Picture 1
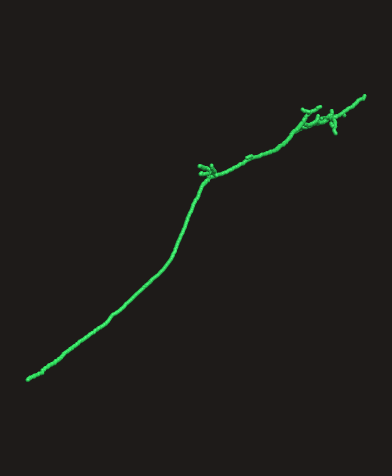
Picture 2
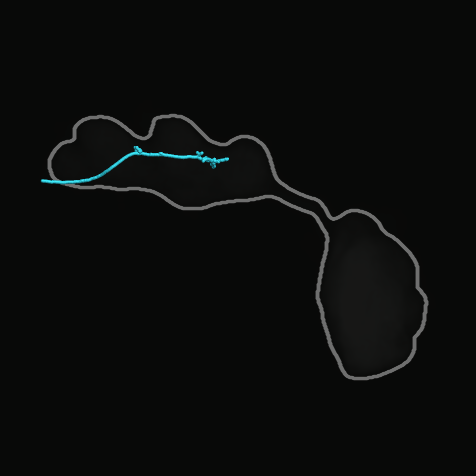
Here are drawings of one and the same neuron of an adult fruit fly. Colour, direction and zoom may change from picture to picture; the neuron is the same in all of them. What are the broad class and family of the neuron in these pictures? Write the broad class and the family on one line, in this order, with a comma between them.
sensory neuron entering the nerve cord, class mechanosensory proprioceptive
